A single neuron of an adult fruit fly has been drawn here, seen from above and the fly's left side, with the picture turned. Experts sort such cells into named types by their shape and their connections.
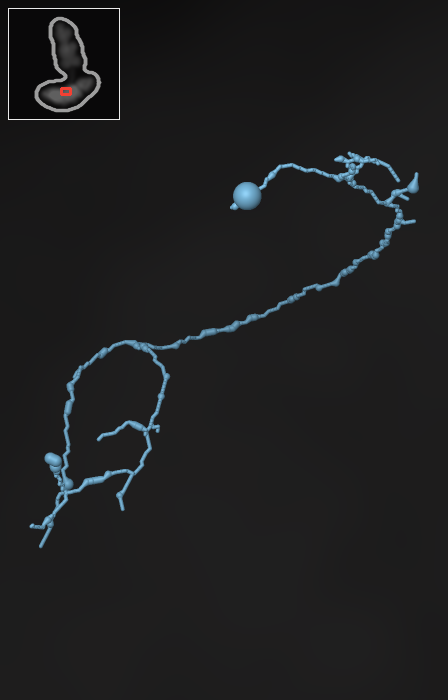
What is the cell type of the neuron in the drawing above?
CB1548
